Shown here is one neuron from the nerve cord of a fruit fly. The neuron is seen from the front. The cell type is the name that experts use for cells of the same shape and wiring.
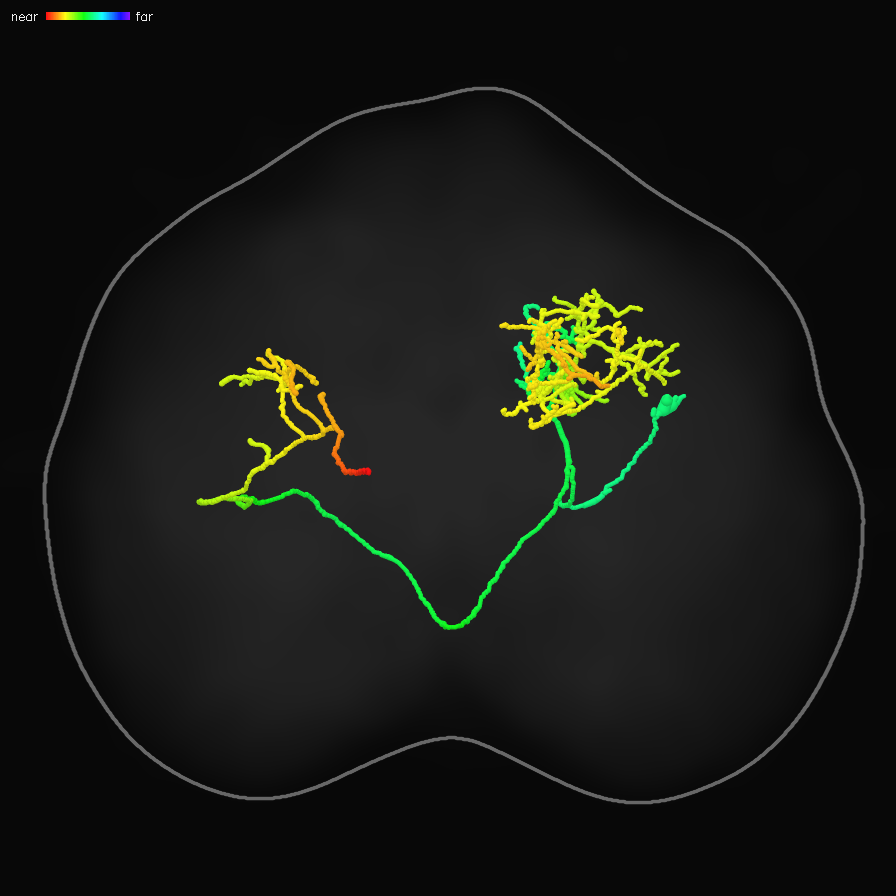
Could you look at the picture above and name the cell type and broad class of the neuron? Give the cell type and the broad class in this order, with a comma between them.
ANXXX200, ascending neuron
